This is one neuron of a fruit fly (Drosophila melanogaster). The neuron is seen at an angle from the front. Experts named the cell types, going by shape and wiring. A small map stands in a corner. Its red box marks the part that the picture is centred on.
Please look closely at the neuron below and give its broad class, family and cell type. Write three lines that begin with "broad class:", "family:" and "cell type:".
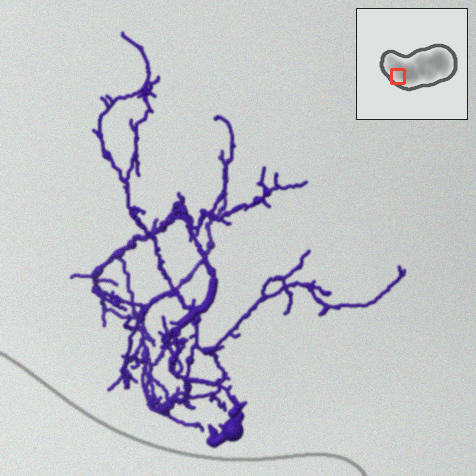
broad class: motor neuron of the nerve cord
family: hemilineage 15B
cell type: MNml79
